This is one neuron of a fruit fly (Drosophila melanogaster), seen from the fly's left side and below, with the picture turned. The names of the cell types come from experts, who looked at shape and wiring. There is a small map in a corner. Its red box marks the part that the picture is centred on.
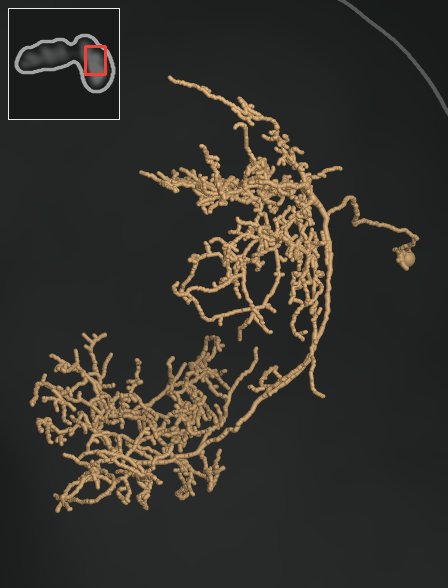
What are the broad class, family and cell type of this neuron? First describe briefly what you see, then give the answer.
In this view it is about as wide as it is tall. It is a central-brain intrinsic neuron. The family is hemilineage ALl1_ventral. It is of cell type VES012.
